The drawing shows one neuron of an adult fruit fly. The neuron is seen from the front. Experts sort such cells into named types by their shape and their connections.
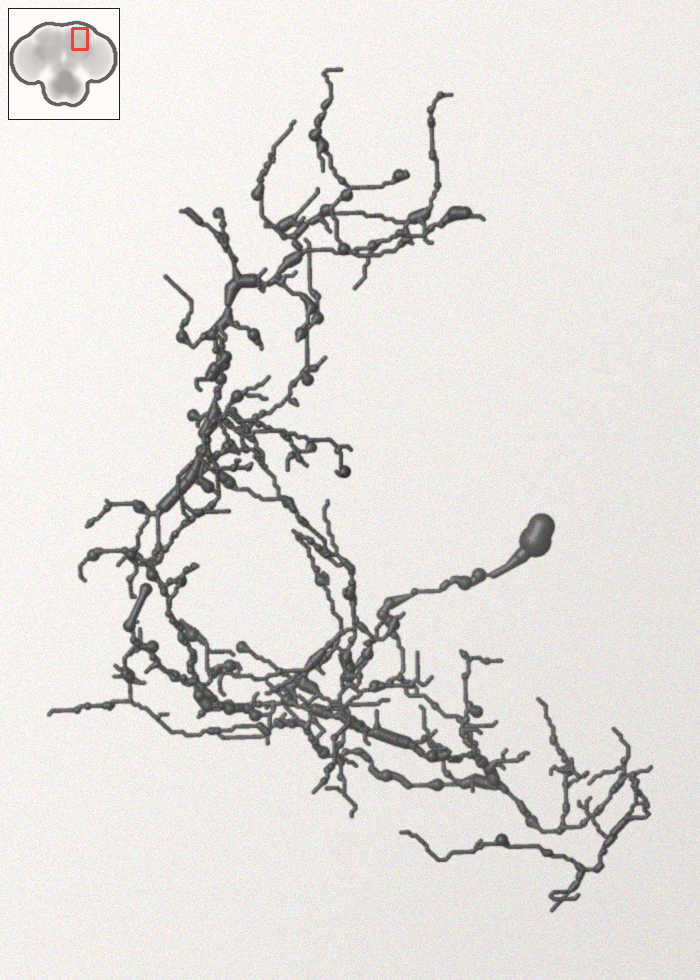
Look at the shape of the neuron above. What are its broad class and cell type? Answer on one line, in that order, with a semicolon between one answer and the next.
central-brain intrinsic neuron; CL149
